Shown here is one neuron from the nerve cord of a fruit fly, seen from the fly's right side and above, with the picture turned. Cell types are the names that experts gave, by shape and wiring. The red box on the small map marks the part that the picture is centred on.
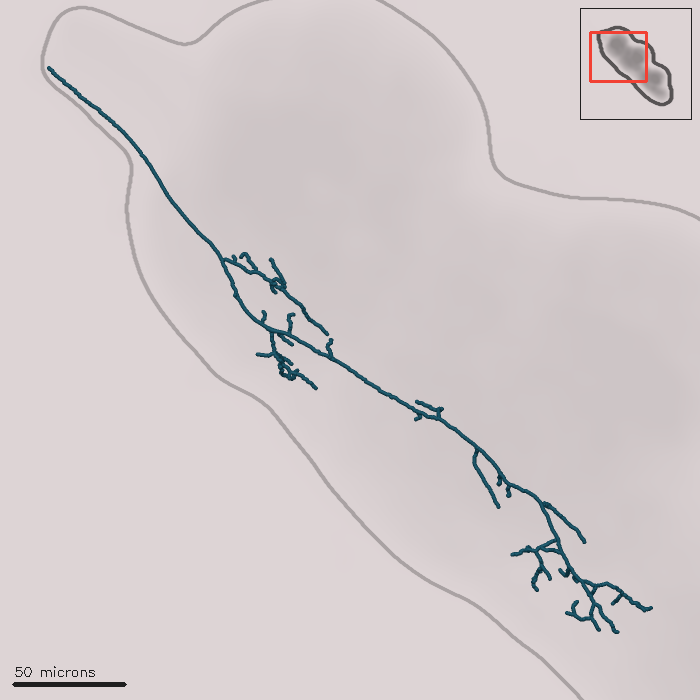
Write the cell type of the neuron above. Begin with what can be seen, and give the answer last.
The drawing shows no cell body. From left to right in the picture it spans about 250 microns. Dozens of branch ends can be seen. This is a descending neuron. Its cell type is DNg71.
